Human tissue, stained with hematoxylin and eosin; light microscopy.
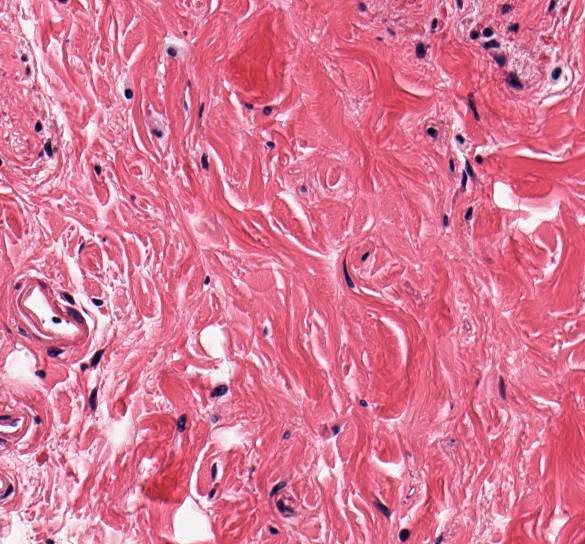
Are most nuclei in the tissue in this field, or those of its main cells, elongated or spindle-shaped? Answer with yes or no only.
Yes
